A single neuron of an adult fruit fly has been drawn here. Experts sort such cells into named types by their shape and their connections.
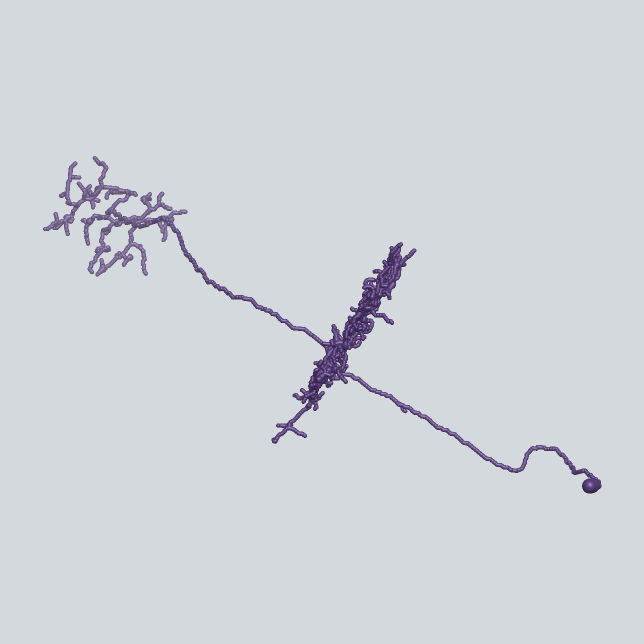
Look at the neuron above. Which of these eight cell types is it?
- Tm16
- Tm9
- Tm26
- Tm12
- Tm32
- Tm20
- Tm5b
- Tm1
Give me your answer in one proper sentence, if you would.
This neuron is typed as Tm32.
